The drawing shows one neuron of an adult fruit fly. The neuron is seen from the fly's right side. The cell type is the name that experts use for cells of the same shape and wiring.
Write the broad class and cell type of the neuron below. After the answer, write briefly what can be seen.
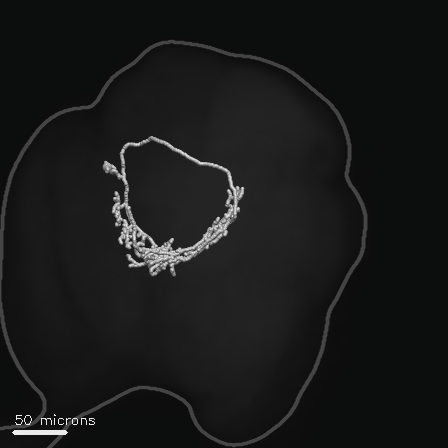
This is a central-brain intrinsic neuron. Its cell type is WED181. From top to bottom in the picture it spans about 130 microns. As drawn here it is about as wide as it is tall.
